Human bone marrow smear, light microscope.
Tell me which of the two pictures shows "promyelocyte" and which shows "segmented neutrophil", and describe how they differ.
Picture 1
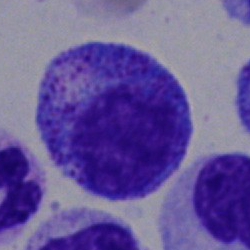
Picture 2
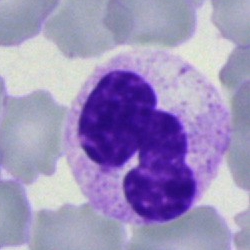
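The promyelocyte is the one in picture 1; picture 2 holds the segmented neutrophil. Both have a smooth, round outline and no vacuoles in the cytoplasm, so look past those. The chromatin is where they part: fairly fine and evenly spread, without heavy dark clumps, in the promyelocyte, but dense, dark purple and coarsely clumped in the segmented neutrophil. No nucleoli are visible in the segmented neutrophil. The promyelocyte's cytoplasm is blue and widest on the upper-left side.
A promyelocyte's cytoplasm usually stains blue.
Around the segmented neutrophil lie only pale red cells, with no other nucleated cell beside it.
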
